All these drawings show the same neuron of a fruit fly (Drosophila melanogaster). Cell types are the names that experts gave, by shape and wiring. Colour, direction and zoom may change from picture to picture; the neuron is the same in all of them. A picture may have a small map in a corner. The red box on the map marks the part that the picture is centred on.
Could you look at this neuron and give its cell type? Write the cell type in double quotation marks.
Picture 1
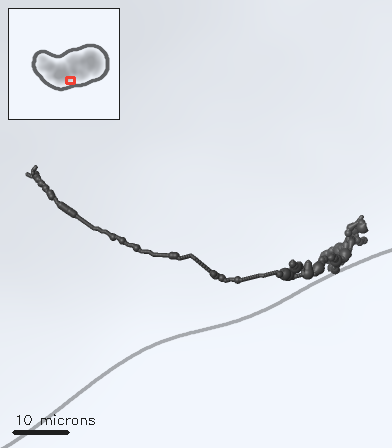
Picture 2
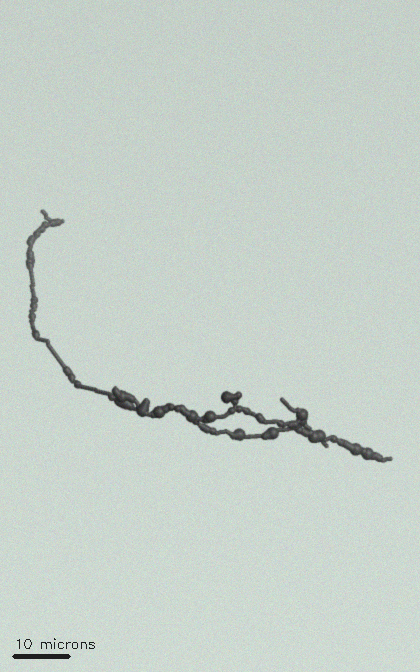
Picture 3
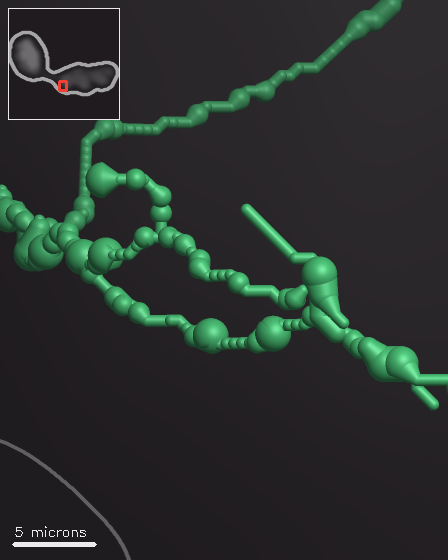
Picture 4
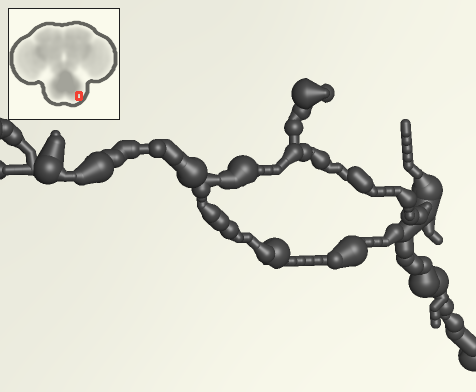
"SNta41"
